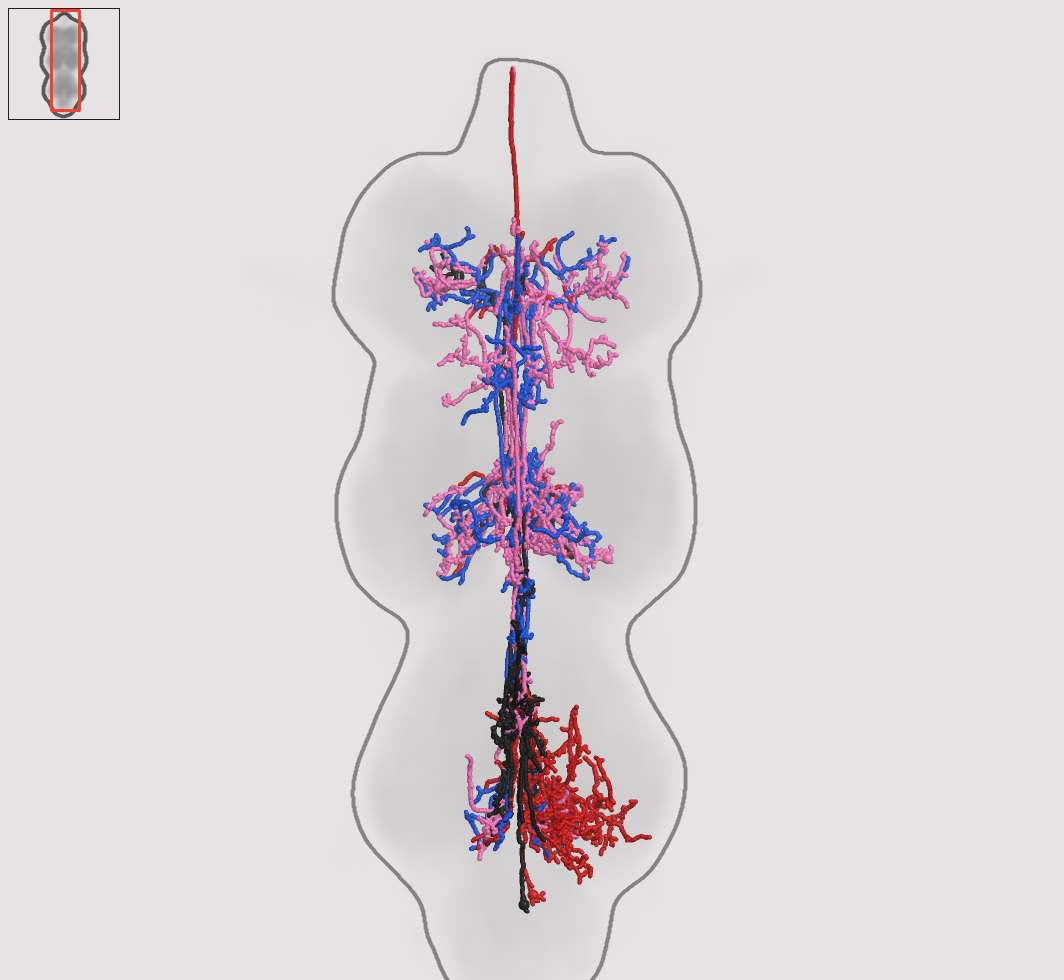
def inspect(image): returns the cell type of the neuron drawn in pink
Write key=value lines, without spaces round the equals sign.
cell_type=AN05B021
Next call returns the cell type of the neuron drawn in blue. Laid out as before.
cell_type=IN05B024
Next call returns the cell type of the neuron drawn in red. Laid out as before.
cell_type=AN05B100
